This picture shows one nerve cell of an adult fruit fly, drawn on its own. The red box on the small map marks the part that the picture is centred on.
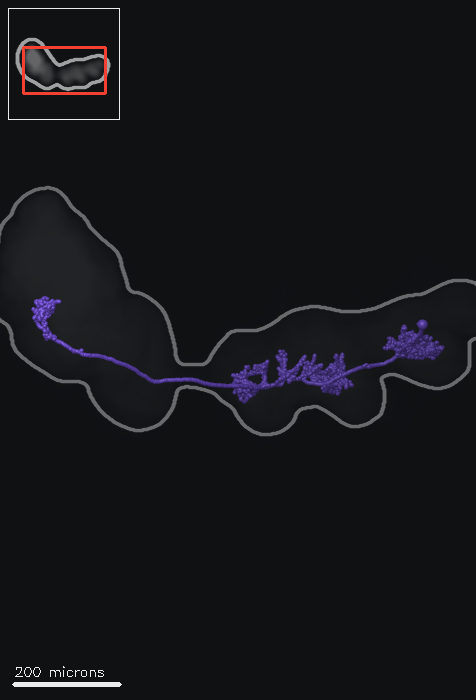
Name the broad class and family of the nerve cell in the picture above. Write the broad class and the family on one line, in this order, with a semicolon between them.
ascending neuron; hemilineage 09B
